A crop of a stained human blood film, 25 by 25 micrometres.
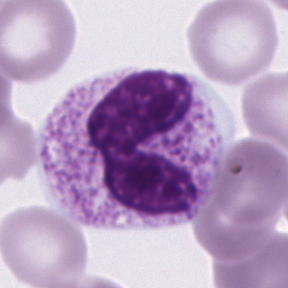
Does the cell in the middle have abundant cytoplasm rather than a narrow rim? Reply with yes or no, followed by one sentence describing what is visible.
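Yes. The cytoplasm is abundant and pale in background colour.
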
